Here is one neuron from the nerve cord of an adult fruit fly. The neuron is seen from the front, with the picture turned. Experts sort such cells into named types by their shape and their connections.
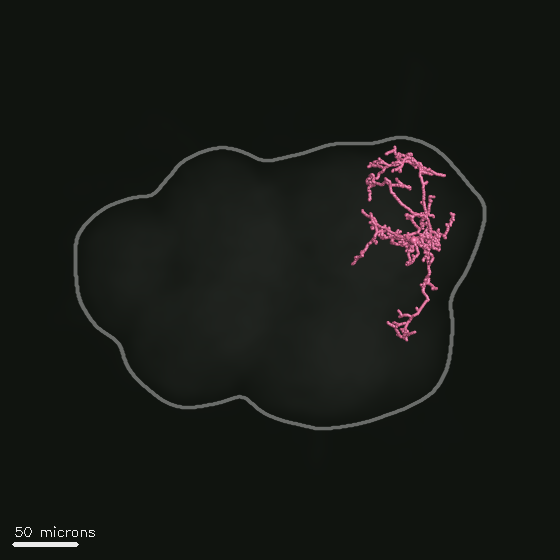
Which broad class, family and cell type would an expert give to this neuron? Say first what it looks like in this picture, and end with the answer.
By the scale bar it is about 160 microns tall in this view. In this view it is taller than it is wide. It is a nerve-cord intrinsic neuron. The family is hemilineage 16B. The cell type is IN16B056.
